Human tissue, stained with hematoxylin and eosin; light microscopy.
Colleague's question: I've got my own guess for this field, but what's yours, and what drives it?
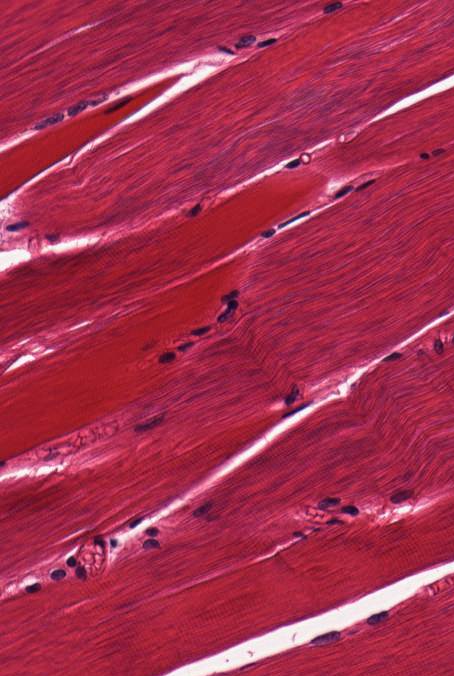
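Skeletal muscle. Decisive: the nuclei sit at the fibre edges, not centrally, and are dark purple, flattened and elongated along the fibre axis.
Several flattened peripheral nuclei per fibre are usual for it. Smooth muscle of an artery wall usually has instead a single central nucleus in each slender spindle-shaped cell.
Fibres run as separate unbranched bands, none joining another.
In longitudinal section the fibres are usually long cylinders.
No fat cells between fibres anywhere in the field.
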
